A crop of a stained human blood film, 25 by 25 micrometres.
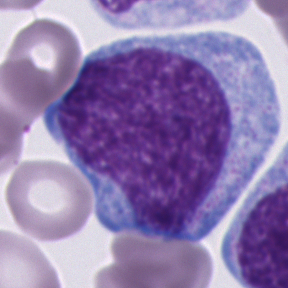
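Promyelocyte, central cell. Nucleus off-centre toward the left; chromatin finely granular and evenly spread, not clumped into coarse blocks. Cytoplasm pale blue, with fine reddish-purple granules scattered through it.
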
